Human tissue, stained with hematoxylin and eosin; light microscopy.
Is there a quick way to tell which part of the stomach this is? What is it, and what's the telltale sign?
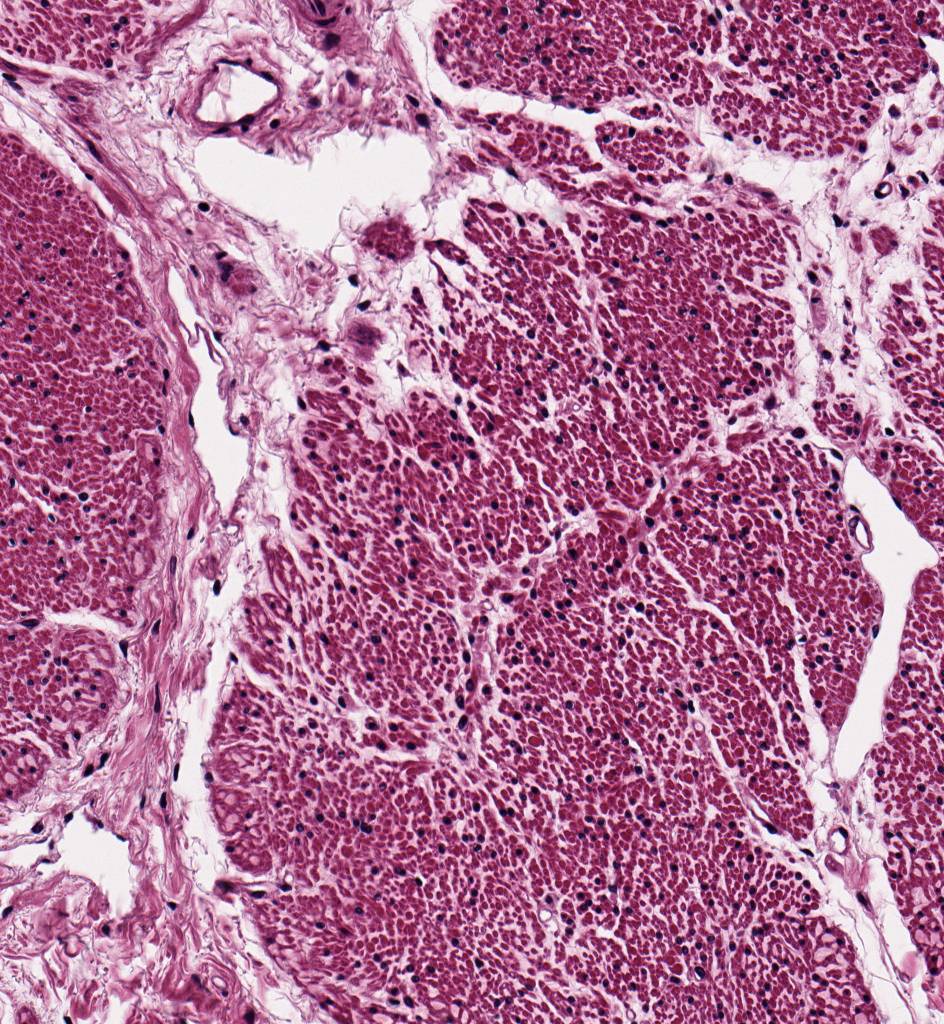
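This is smooth muscle. First, large bundles of muscle fibres fill the field, separated by pale connective tissue septa. Second, the fibres are cut mostly in cross section, as small, tightly packed, pink round to polygonal profiles.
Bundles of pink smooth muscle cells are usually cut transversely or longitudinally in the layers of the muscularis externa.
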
